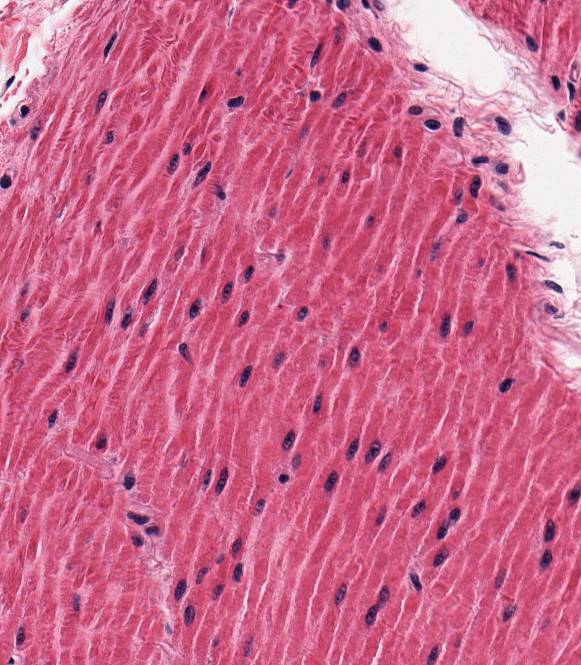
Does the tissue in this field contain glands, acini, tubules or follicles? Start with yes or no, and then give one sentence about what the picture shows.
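No. No epithelium or glands are present anywhere in the field.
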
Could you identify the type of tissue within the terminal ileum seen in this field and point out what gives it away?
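Smooth muscle fills nearly the whole field as a dense sheet of closely packed pink fibres.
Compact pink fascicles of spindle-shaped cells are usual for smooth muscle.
Oval to elongated nuclei lie with their long axes along the fibres. Dark purple nuclei are scattered singly and fairly evenly; the cytoplasm is uniformly pink, finely streaked and free of vacuoles.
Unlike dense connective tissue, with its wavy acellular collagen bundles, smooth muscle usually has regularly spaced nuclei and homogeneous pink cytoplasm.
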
